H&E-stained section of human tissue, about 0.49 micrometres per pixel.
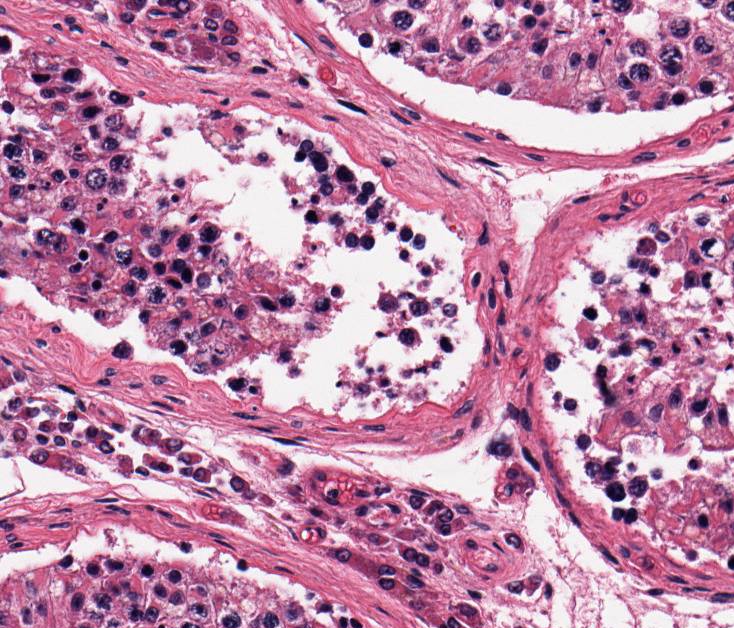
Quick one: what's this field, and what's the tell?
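The field mainly shows seminiferous tubule, as several curved profiles cut in cross and oblique section and separated by pink fibrous bands. The tubules are lined by many layers of round cells, not a single layer.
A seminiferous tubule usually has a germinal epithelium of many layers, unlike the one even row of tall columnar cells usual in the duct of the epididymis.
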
